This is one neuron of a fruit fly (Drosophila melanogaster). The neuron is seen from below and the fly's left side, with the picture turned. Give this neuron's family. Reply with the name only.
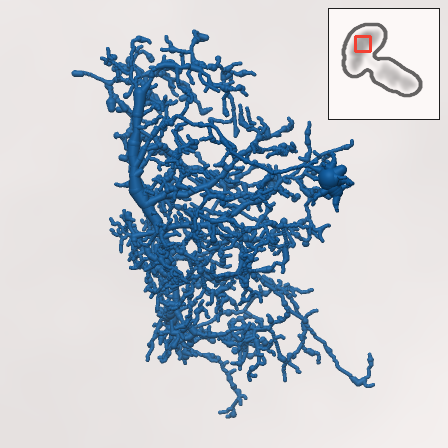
hemilineage WEDa1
